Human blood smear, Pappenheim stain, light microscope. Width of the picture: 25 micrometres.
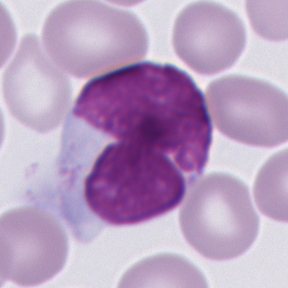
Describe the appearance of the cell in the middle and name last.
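Most of the cell is filled by the nucleus, which has a deep cleft opening toward the left. Its chromatin is fine and lacy, not clumped into coarse dark blocks. Cytoplasm is seen mainly to the left of the nucleus. Answer: large granular lymphocyte.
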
